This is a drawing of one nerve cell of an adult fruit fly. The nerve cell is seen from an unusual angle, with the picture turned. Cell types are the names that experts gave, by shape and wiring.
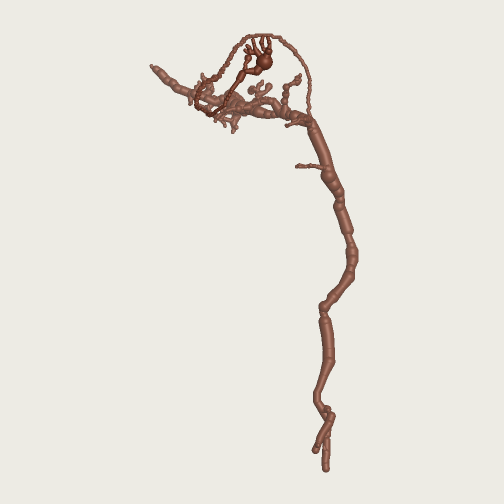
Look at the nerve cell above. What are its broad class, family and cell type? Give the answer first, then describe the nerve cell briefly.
This is a nerve-cord intrinsic neuron. Its family is hemilineage 06A. It is of cell type IN06A022. Its cell body lies at the top of the picture. As drawn here it is taller than it is wide.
